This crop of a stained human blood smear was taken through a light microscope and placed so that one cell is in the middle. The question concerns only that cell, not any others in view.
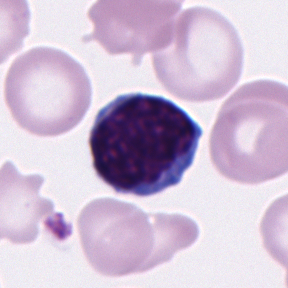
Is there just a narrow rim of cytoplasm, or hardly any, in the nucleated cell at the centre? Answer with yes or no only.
Yes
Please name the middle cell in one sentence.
What sits at the centre of this crop is a typical lymphocyte.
